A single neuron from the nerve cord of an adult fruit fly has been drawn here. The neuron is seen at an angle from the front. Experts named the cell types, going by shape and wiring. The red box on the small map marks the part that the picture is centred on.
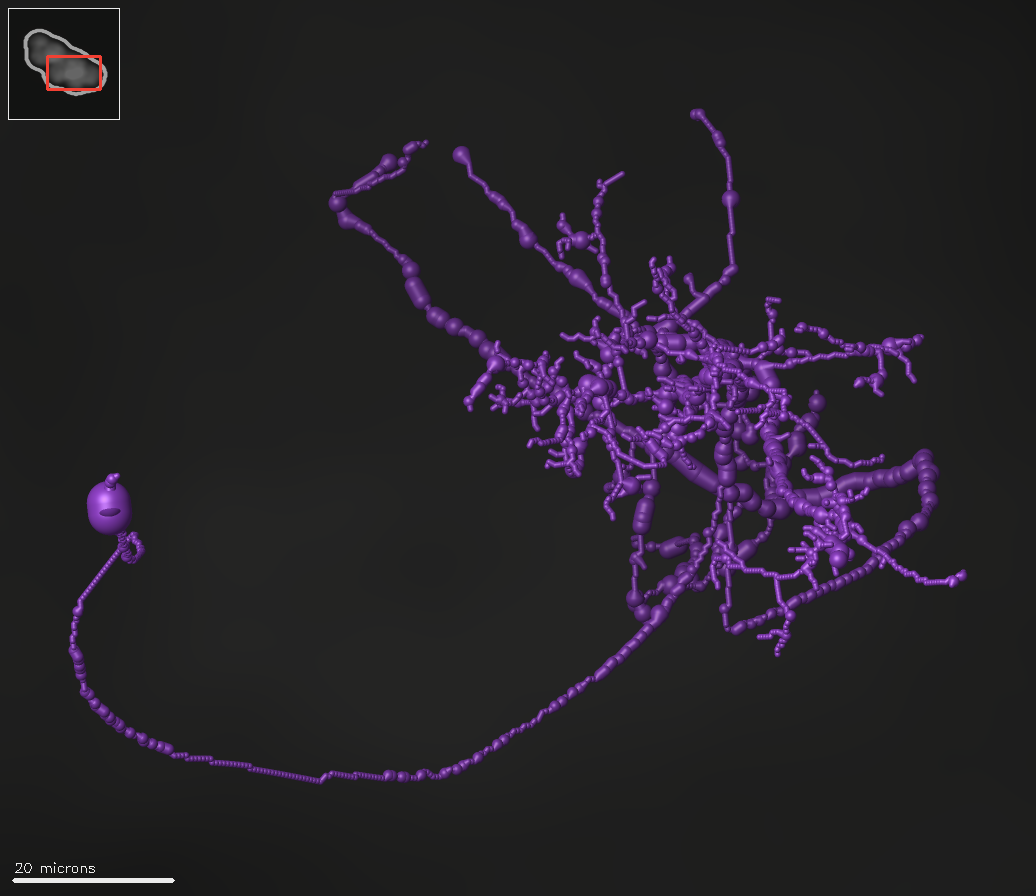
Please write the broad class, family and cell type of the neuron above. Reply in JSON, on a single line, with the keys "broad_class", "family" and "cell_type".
{"broad_class": "nerve-cord intrinsic neuron", "family": "hemilineage 01A", "cell_type": "IN01A050"}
